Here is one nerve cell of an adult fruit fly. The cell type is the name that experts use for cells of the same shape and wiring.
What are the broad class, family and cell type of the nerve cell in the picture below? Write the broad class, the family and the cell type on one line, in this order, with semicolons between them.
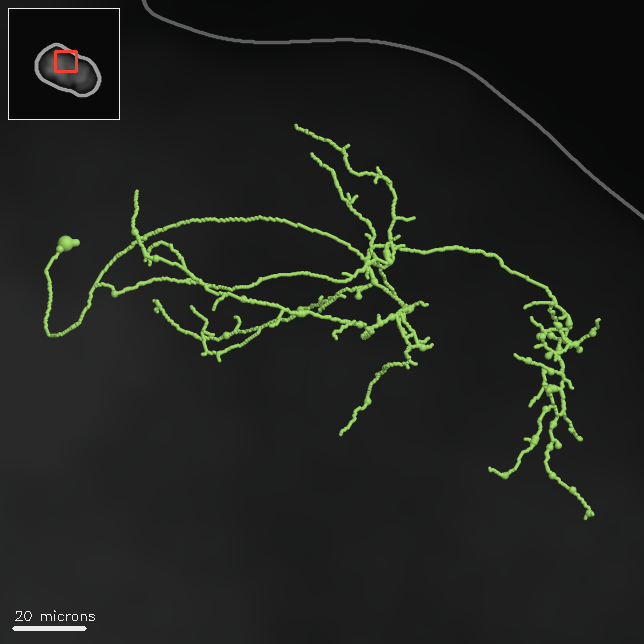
central-brain intrinsic neuron; hemilineage SIPa1_ventral; CB0937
